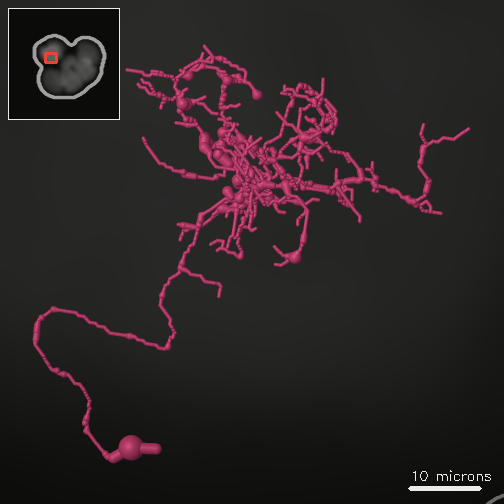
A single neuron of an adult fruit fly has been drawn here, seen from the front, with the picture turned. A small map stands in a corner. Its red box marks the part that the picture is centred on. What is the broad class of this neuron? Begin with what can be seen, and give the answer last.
Its cell body lies at the lower left of the picture. By the scale bar it is about 65 microns wide in this view. Dozens of branch ends can be seen. Its broad class is nerve-cord intrinsic neuron.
